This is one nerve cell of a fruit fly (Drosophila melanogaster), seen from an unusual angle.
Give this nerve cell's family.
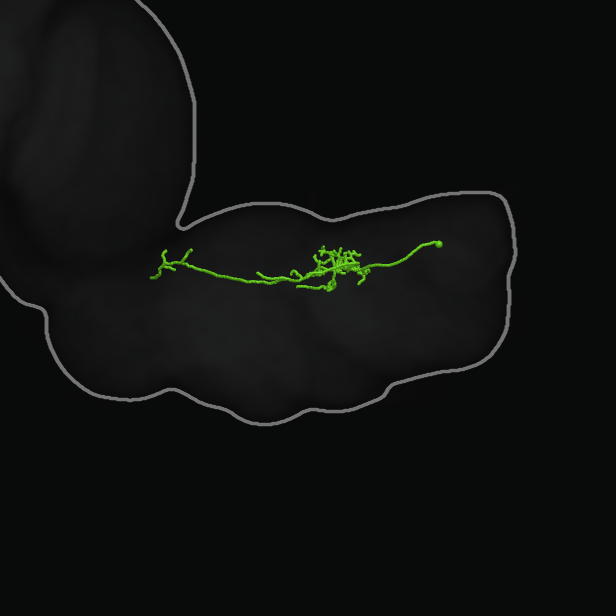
hemilineage 07B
